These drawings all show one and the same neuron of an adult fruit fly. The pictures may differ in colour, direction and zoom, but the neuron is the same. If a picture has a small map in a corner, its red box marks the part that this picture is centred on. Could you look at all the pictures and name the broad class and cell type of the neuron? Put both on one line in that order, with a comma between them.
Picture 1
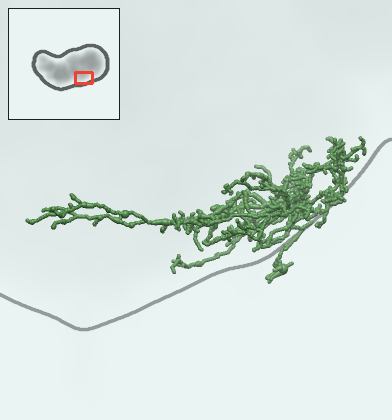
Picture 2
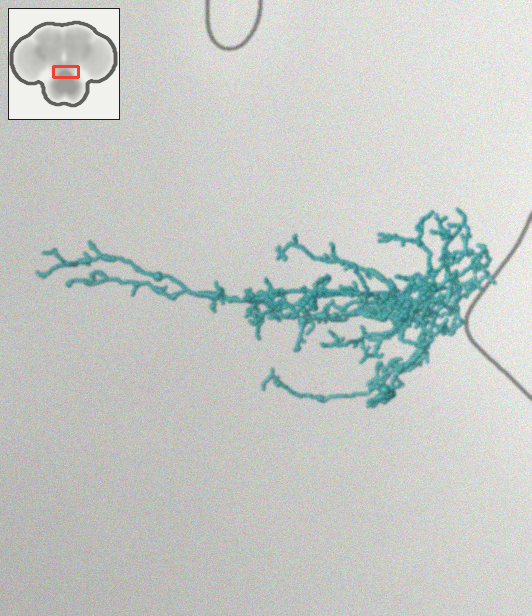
central-brain intrinsic neuron, GNG225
